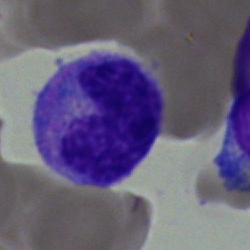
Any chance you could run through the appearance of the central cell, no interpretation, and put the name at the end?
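Quick look: the nucleus fills most of the cell and has a concave indentation on its upper-left side. Its chromatin's dark purple and coarsely clumped. What cytoplasm there is lies mainly on the left side of the cell. That's a monocyte.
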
